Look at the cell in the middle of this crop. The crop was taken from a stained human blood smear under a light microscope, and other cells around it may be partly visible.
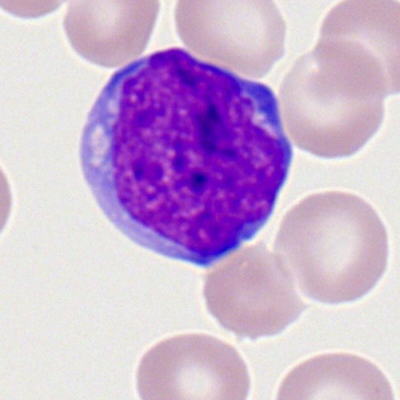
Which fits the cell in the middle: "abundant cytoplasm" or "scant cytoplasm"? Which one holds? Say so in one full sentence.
Scant cytoplasm surrounds the nucleus of this cell.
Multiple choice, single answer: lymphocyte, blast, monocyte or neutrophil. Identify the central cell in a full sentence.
The cell in the middle of the field of view is a blast.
